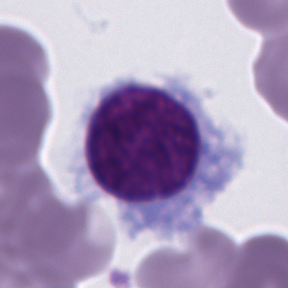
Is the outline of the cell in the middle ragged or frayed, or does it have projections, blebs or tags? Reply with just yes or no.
Yes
